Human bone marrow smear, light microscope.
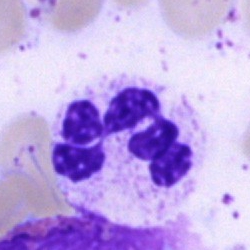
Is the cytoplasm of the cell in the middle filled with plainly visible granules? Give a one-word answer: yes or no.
Yes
